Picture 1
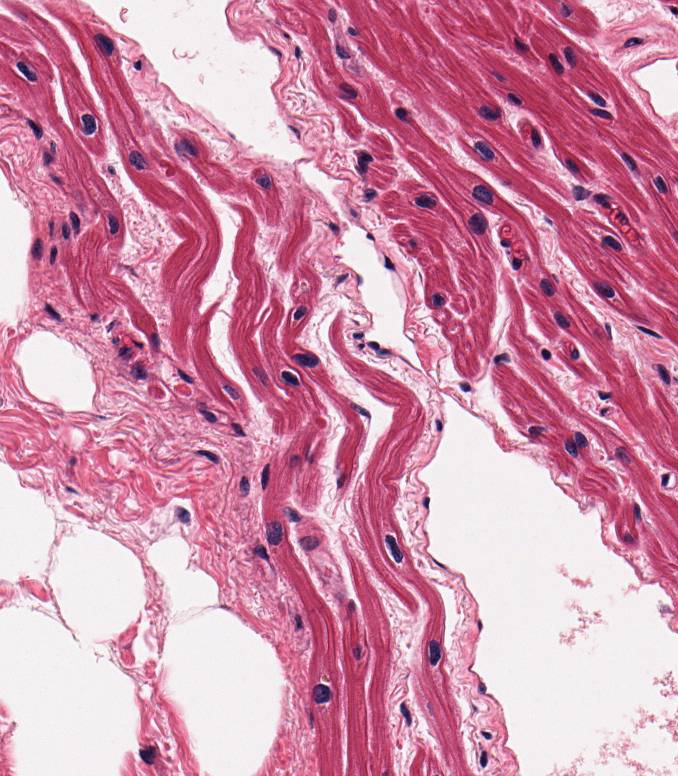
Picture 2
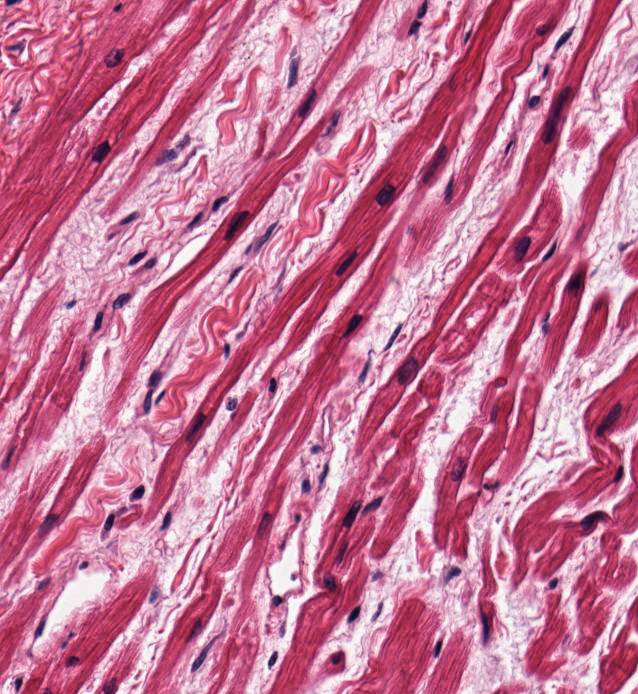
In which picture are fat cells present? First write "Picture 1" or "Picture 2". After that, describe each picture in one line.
Picture 1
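What picture 1 shows: Empty, rounded fat cells lie at the left edge and lower left of the field.
What picture 2 shows: No fat cells are present in the field.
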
